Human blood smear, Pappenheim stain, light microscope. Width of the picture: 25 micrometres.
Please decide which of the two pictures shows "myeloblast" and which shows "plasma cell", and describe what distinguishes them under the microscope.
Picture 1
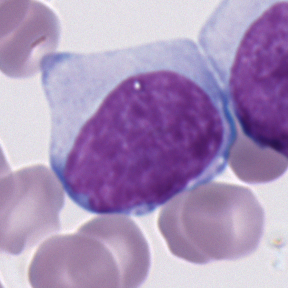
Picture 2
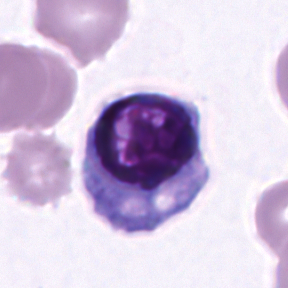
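Of the two, picture 1 holds the myeloblast and picture 2 the plasma cell. Their outlines differ: the myeloblast is angular, with a pointed corner at the upper left, whereas the plasma cell's outline is only slightly uneven along its lower edge. In the plasma cell, the chromatin is dark purple and coarsely clumped, with paler patches between the clumps.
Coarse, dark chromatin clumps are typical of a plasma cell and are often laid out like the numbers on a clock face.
Its nucleus is round, about 9 micrometres across in a cell of about 12 micrometres, takes up about 50% of the cell's area and lies toward the top of the cell.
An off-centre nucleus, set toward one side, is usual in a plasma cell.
In the myeloblast, a small bright white dot lies on the upper part of the nucleus, and the cytoplasm is pale blue. No granules are seen in the myeloblast's cytoplasm, and none distinct in the plasma cell's. The surroundings differ too: another nucleated cell touches the myeloblast on its upper right side, while no other cell touches the plasma cell.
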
